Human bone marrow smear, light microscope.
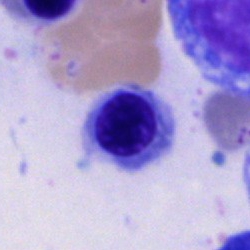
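Erythroblast, and you can see its chromatin is dark purple and densely clumped, with no nucleoli visible in the nucleus. The rim of cytoplasm is broadest on the right and lower side of the nucleus. Off the lower left of the cell, a small tail-like projection trails away.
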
